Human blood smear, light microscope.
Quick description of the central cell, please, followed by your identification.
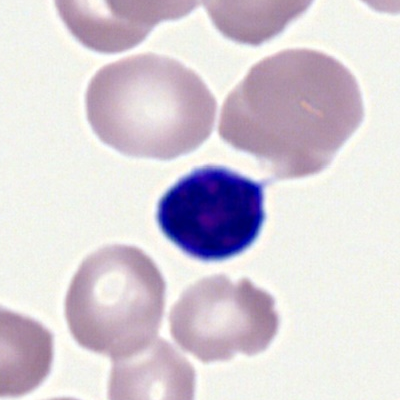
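Nearly the whole of this roughly round cell is taken up by its nucleus. The chromatin is not evenly toned but shows faint lighter and darker patches, and no nucleoli are visible. It is a lymphocyte.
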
